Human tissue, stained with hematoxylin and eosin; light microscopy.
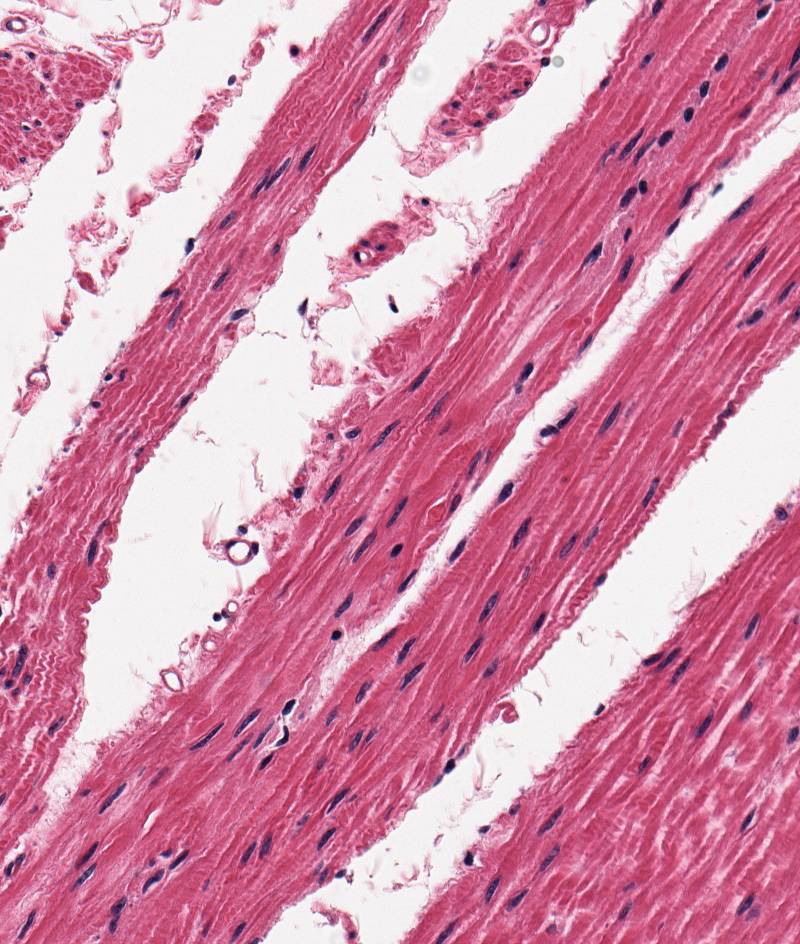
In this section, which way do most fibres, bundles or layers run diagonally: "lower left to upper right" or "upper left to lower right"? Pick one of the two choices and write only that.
Lower left to upper right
